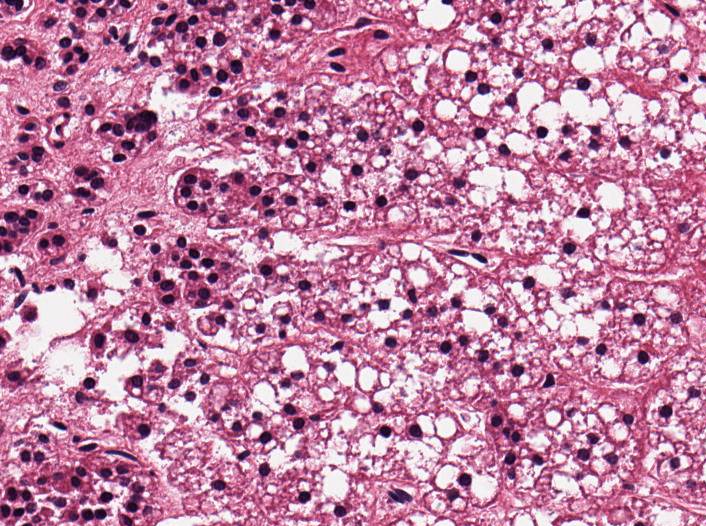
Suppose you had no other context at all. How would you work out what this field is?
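Zona fasciculata of the adrenal gland. Cells in nests and cords, divided by thin pink fibrous septa. Centre and right: pale, foamy cytoplasm filled with clear round vacuoles.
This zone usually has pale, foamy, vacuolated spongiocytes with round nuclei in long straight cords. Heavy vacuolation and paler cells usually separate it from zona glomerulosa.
Nuclei small, round, dark, mostly one per cell. Left side: more compact cells, denser pink cytoplasm, nuclei more crowded than on the right.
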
